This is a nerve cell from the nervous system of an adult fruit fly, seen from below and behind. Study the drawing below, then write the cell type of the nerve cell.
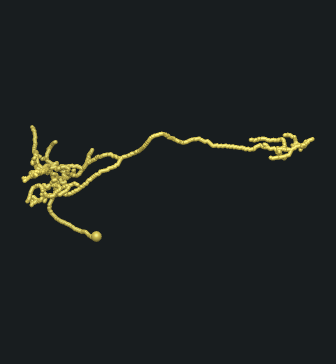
PAM13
